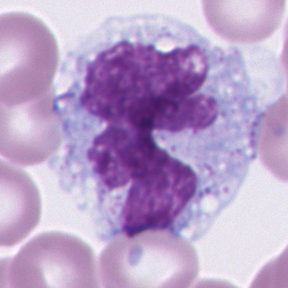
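Monocyte, centred in this blood smear. Follow the nucleus downward and you'll see it reaches the lower edge of the cell. Around it, the pale grey-blue cytoplasm carries fine, faint purplish dust-like granules and several small clear vacuoles, most of them on the right.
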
